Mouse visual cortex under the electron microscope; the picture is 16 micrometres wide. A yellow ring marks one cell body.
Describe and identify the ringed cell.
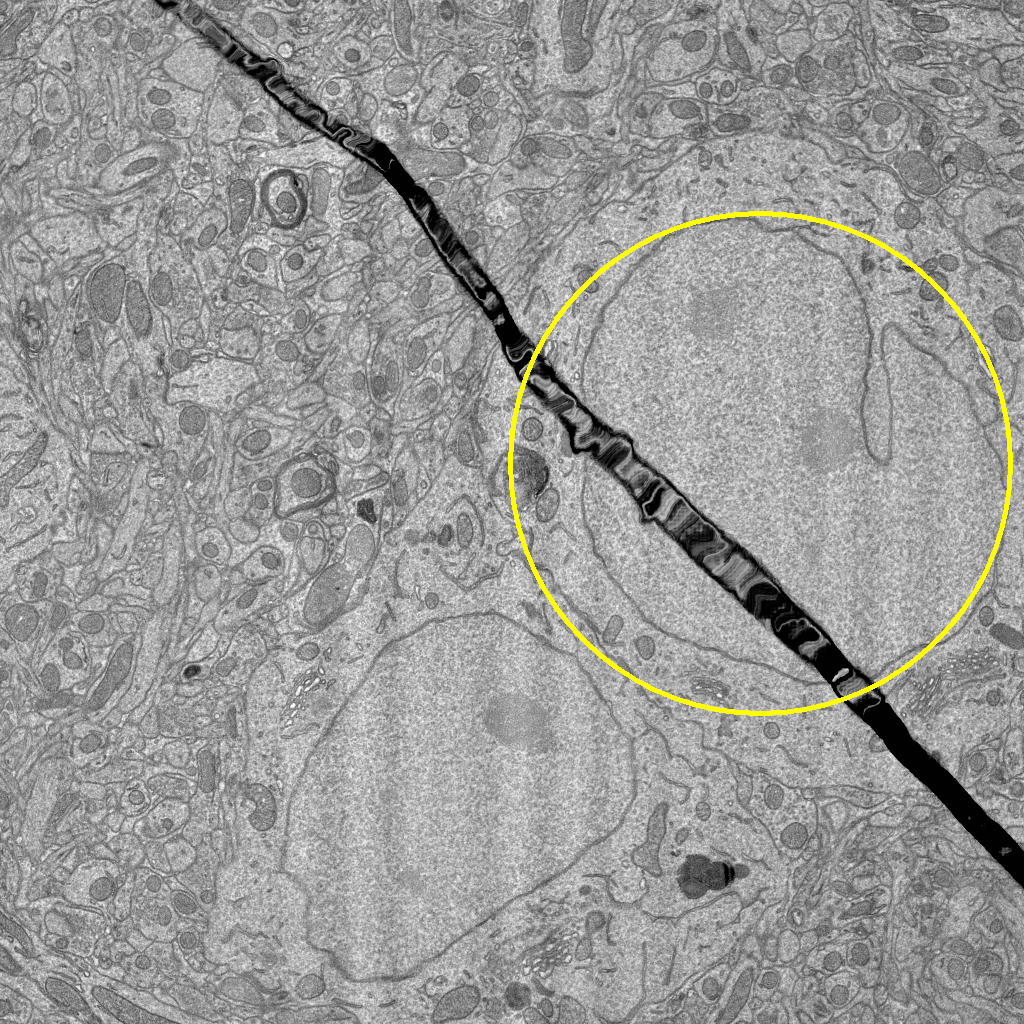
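See the large, pale, rounded nucleus filling most of the ring. A deep, narrow envelope fold reaches into it from the upper right edge. Its chromatin is fine and even, unclumped at the envelope. Two faint, slightly darker granular patches lie inside. That's an excitatory neuron.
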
